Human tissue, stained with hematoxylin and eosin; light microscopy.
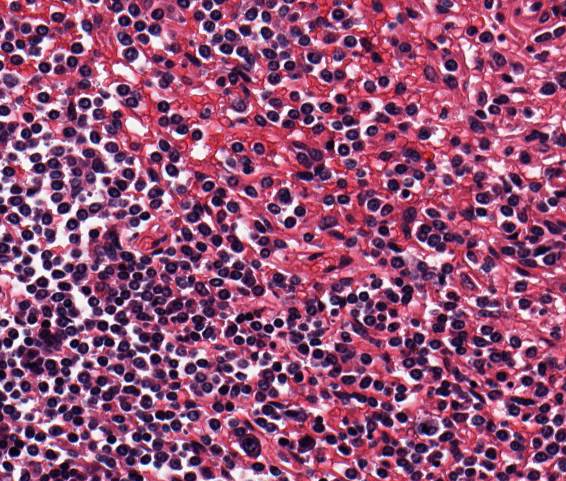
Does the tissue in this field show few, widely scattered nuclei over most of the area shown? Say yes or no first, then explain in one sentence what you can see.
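No. The field is solidly cellular, with a denser dark zone at the lower left and a looser, pinker zone across the upper and right part.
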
